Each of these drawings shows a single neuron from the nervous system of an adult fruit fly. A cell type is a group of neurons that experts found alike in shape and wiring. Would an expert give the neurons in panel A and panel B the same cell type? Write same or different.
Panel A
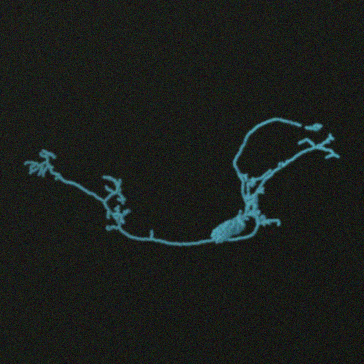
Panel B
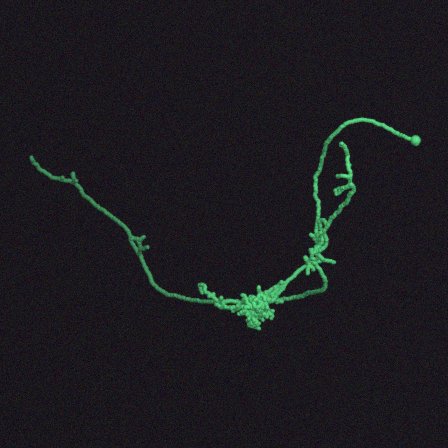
different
